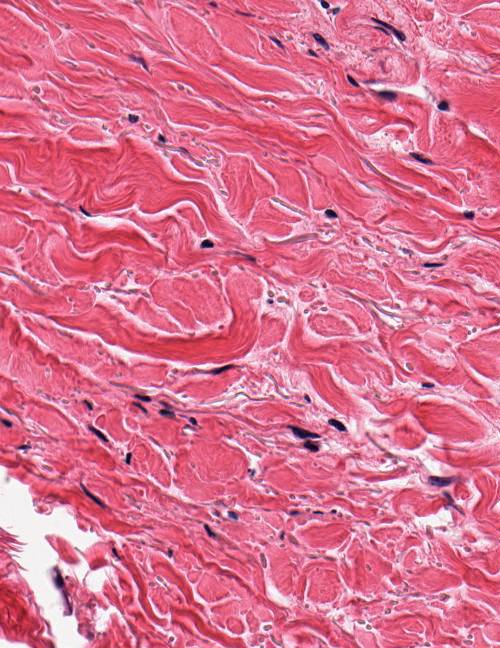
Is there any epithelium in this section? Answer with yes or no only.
No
